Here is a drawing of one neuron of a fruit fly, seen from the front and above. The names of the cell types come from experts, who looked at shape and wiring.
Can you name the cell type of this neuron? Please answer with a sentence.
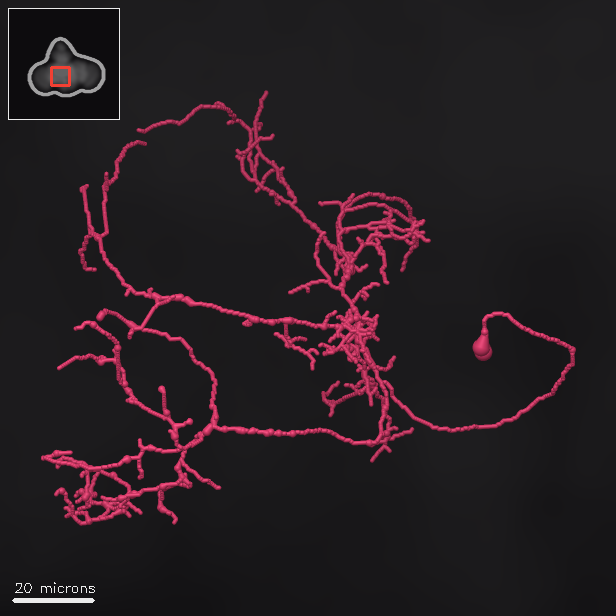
The cell type is IN01A063_b.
